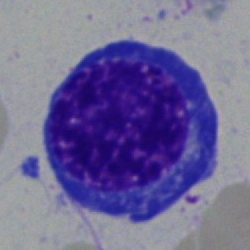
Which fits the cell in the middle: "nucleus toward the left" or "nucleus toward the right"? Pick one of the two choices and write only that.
Nucleus toward the left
